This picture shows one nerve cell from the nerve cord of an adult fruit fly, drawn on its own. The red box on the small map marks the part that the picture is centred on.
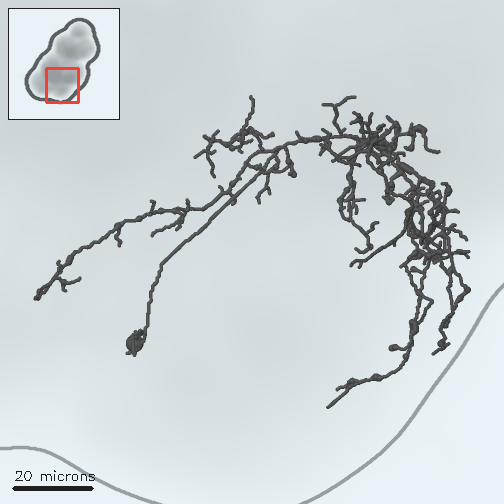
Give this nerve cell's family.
hemilineage 08A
